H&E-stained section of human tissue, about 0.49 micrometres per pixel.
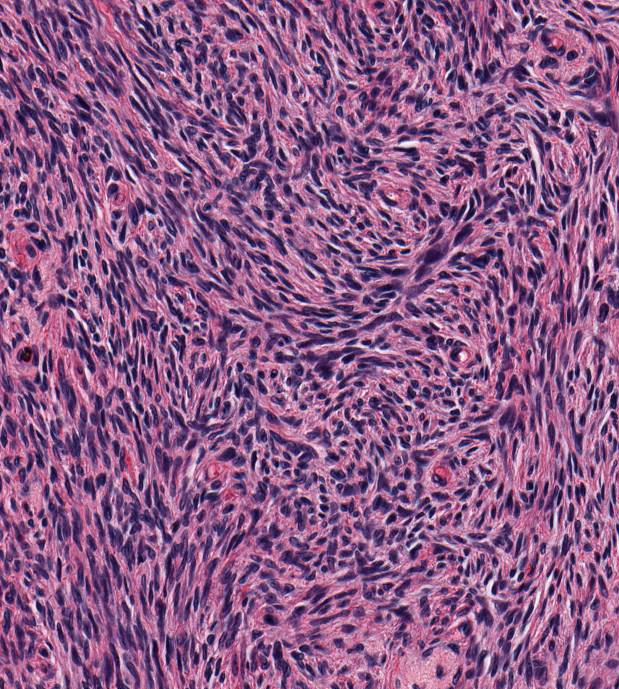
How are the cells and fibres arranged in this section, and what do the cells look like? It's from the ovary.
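Cellularity: the field is densely packed with cells, separated only by thin strands of pink stroma. Nuclei: elongated to oval and dark-staining. Cytoplasm: pale pink, with indistinct cell borders. Arrangement: at the sides the cells run in streaming fascicles, while in the centre of the field they lie more haphazardly.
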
